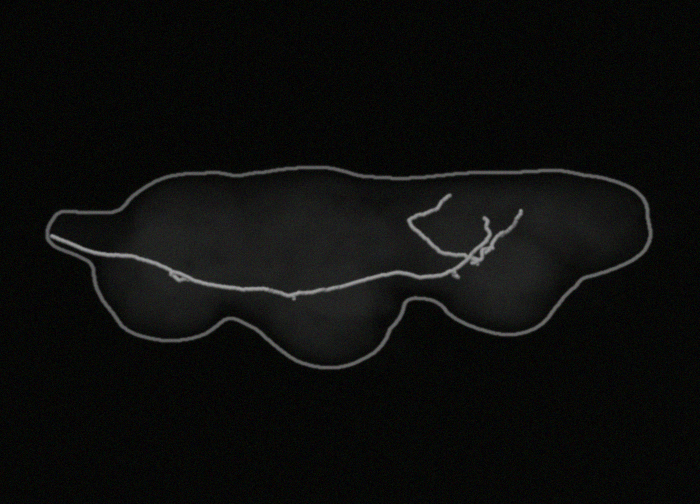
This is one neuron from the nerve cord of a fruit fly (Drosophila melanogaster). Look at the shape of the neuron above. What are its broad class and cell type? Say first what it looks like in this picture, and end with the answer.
The drawing shows no cell body. It has a dozen or fewer branch ends. Its broad class is sensory neuron descending to the nerve cord. Its cell type is LN-DN2.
